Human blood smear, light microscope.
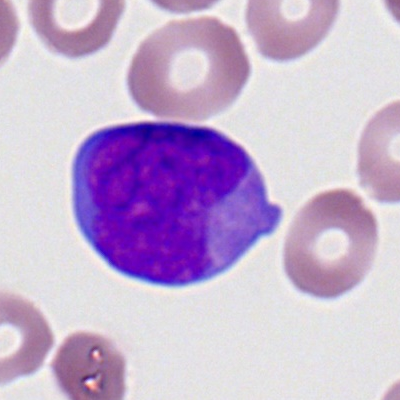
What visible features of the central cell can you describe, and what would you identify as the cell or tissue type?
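Big nucleus here, filling most of the cell. Chromatin's purple and patchy, darker clumps sitting between lighter areas. Cytoplasm shows no granules and no vacuoles. It's a myeloblast.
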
